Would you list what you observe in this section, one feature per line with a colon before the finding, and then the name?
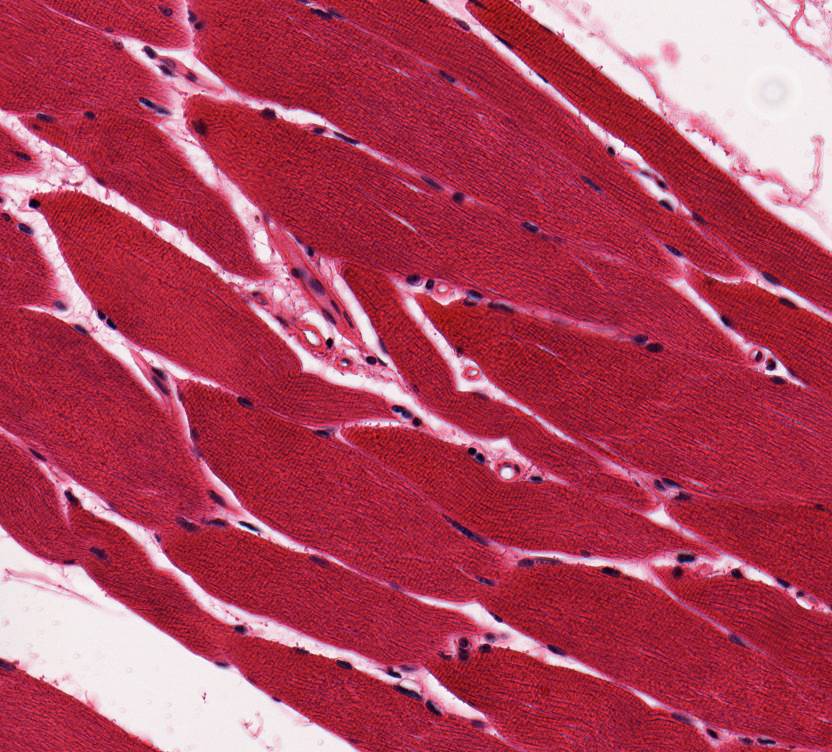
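Nuclei: flattened, elongated, sitting at the fibre edges
Cytoplasm: a deep, even red
Fibres: separate unbranched cylinders, none joining another
Connective tissue: a wider loose pale strand with scattered spindle nuclei, between fibres near the upper centre
Name: skeletal muscle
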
